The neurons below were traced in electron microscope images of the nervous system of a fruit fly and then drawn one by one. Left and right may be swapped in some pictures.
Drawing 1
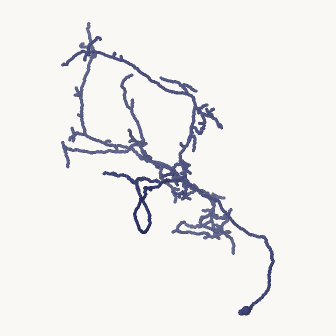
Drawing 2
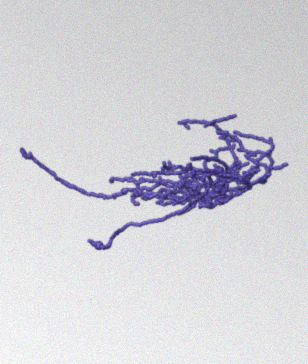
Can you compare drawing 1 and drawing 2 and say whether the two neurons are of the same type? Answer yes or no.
no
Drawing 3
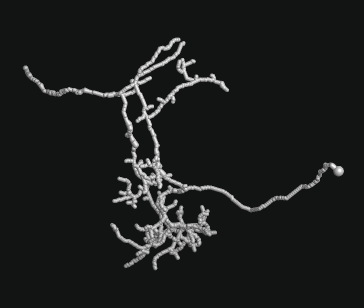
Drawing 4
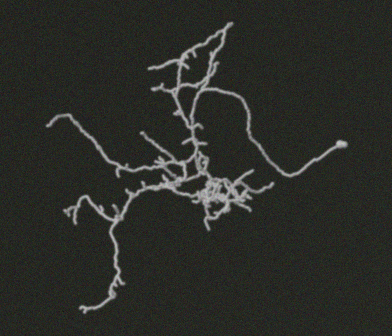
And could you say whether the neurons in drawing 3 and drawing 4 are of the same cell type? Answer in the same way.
yes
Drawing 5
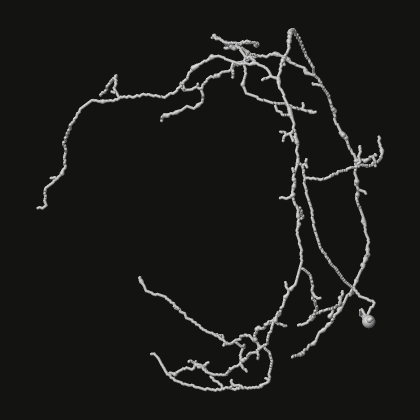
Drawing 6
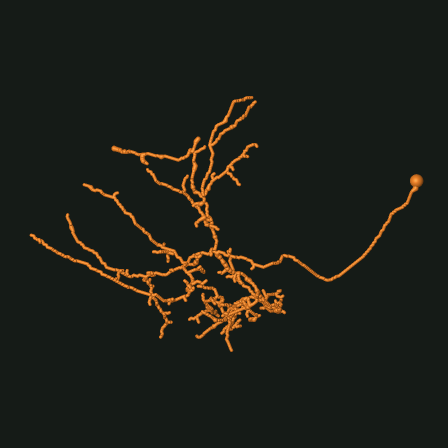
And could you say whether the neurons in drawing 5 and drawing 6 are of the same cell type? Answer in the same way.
no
